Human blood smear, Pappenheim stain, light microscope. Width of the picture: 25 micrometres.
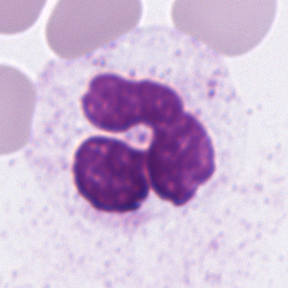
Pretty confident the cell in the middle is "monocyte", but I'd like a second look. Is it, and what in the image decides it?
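Item one, nucleoli: none can be seen in the nucleus.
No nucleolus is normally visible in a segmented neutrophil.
This absence goes with segmented neutrophil. Item two, cytoplasm colour: it is very pale, nearly colourless.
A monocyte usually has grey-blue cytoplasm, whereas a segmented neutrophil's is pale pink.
Cytoplasm this pale, with no grey-blue, counts against monocyte. Item three, vacuoles: none are visible in the cytoplasm.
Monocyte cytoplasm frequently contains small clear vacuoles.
Their absence here also weighs against monocyte. Item four, amount of cytoplasm: it is abundant.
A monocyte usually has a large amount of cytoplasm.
This feature alone would suit monocyte. Also present: dark purple chromatin clumped with paler patches between the clumps, fine violet granules scattered through the cytoplasm, and red cells against the upper and left edges. Verdict: the cell is a segmented neutrophil, not a monocyte.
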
